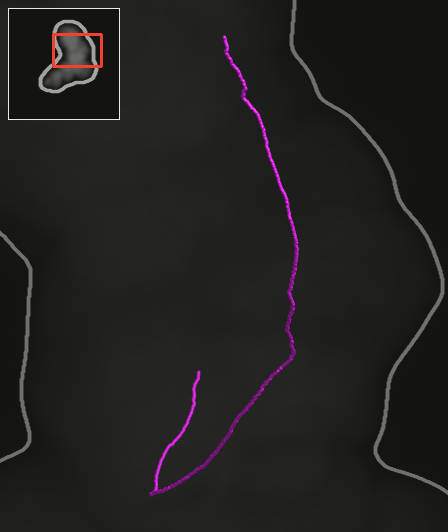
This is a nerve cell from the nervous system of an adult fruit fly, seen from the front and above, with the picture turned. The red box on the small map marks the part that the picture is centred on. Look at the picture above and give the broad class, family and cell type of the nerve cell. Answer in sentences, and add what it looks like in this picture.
It is a sensory neuron ascending to the brain. Its family is called class mechanosensory proprioceptive. Its cell type is SApp23. No cell body is drawn. There are a dozen or fewer branch ends.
